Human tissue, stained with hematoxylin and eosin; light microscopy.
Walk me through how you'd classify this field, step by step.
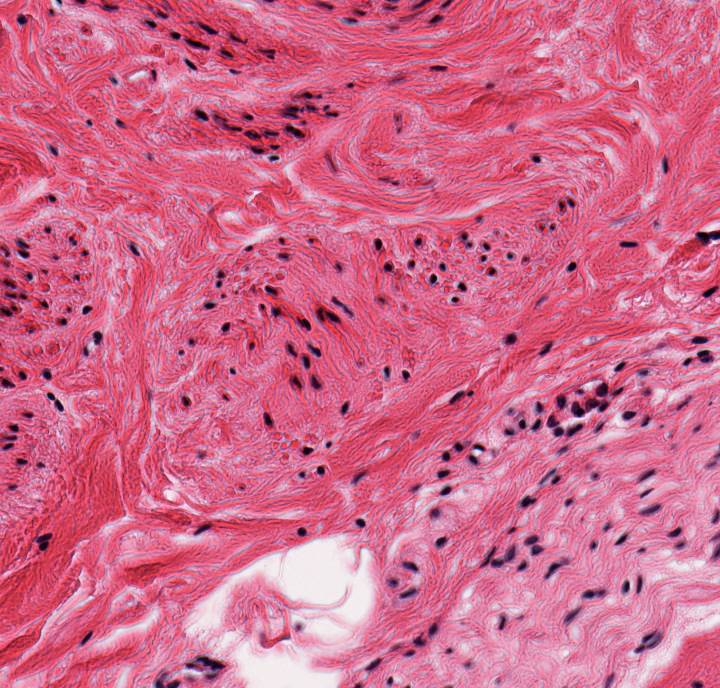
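Dense connective tissue makes up the field, which is pink-staining and fibrous throughout, with no epithelium. Its wavy fibres gather into rounded bundles separated by narrow pale clefts.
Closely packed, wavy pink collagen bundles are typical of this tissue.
Small, dark, mostly oval or elongated nuclei lie singly among the fibres.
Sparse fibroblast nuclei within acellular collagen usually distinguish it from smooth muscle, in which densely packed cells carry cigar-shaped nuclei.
Toward the lower right the tissue is looser and paler, with more closely set spindle nuclei.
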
